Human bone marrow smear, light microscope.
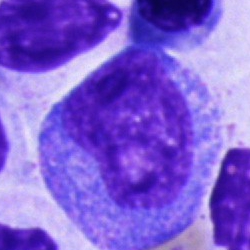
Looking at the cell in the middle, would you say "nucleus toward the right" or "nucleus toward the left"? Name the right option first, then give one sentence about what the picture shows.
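Nucleus toward the right. A moderate rim of blue cytoplasm surrounds the nucleus, widest on the lower left.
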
